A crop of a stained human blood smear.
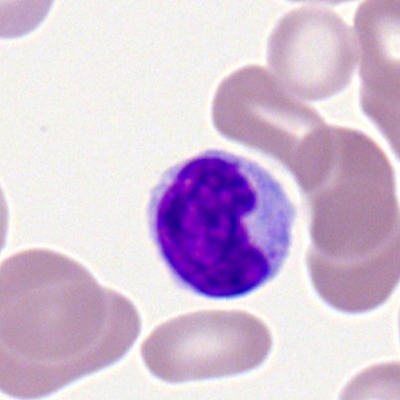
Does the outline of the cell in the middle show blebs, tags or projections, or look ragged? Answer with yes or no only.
No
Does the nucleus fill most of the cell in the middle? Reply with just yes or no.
Yes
